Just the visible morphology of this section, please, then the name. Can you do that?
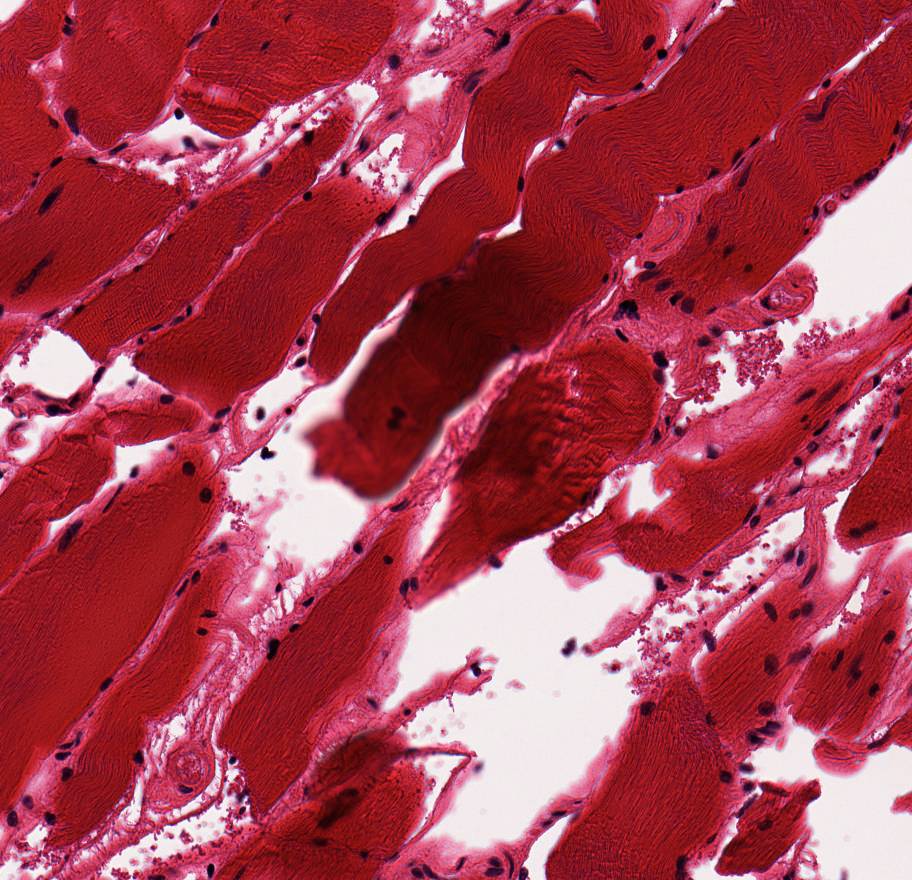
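Notice that many of the fibres show fine cross-striations. Their dark, elongated nuclei lie at the fibre edges, not centrally. The cytoplasm stains a deep, intense red. Between fibres run thin strands of paler pink connective tissue with scattered small nuclei. This is skeletal muscle.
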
